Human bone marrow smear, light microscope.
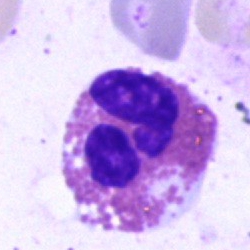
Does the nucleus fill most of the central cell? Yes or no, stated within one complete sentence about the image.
No, the nucleus does not fill most of the cell; the cytoplasm is plentiful.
